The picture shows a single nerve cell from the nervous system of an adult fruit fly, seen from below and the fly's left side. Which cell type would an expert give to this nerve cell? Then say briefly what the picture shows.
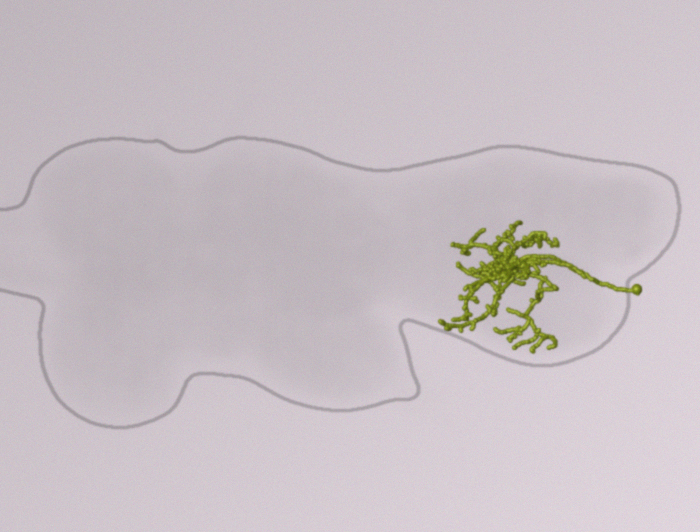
Its cell type is IN03A082. It is a nerve-cord intrinsic neuron. It lies in the nerve cord. Its cell body lies on the right of the picture.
